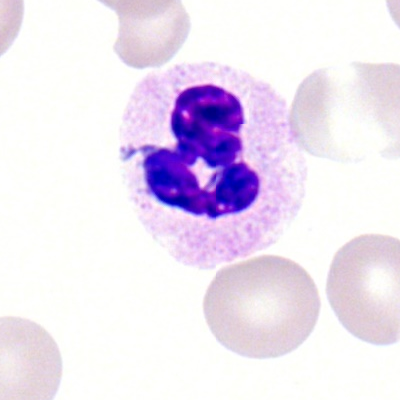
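Segmented neutrophil, the central cell of a stained blood smear. No nucleoli are visible in the nucleus. The cytoplasm is abundant and pale pink, filled with fine, evenly spread lilac-pink granules, and contains no vacuoles.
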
